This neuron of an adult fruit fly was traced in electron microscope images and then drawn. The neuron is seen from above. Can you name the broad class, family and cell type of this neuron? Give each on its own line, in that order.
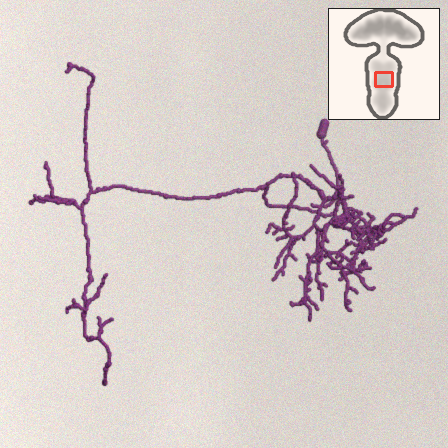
nerve-cord intrinsic neuron
hemilineage 07B
IN07B081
